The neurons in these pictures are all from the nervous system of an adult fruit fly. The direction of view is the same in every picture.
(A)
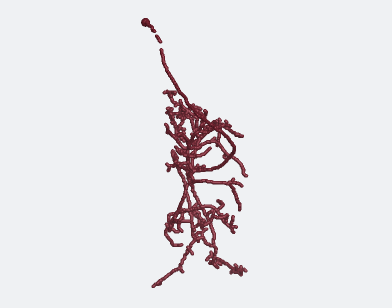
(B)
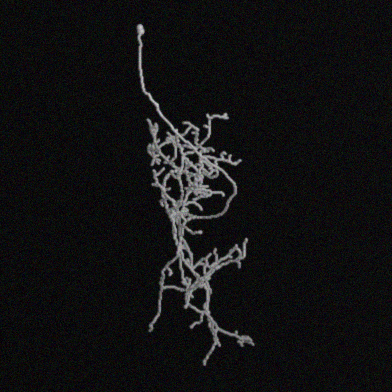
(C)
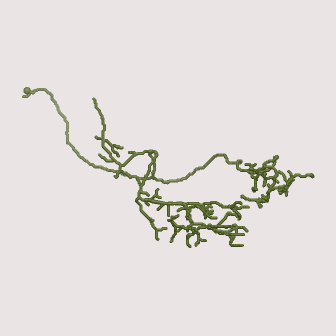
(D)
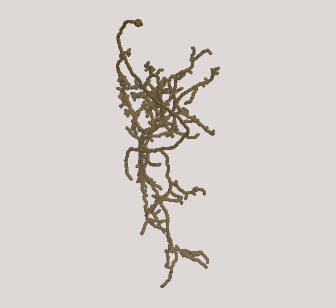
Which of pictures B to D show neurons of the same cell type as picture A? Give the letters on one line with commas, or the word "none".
B, D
